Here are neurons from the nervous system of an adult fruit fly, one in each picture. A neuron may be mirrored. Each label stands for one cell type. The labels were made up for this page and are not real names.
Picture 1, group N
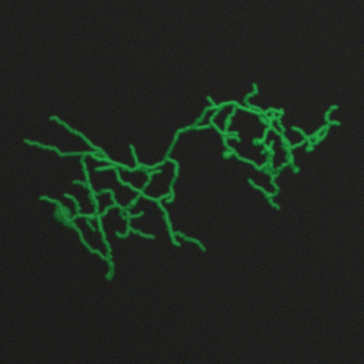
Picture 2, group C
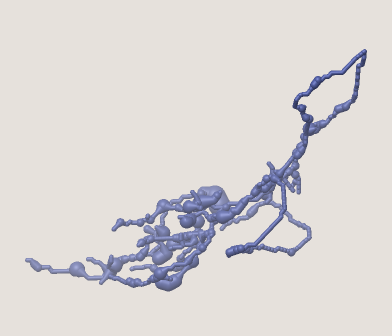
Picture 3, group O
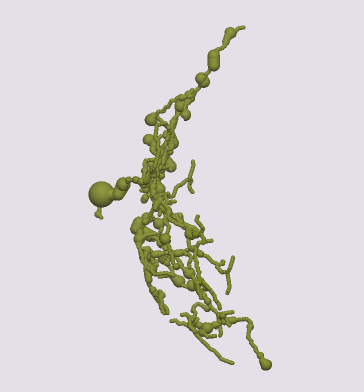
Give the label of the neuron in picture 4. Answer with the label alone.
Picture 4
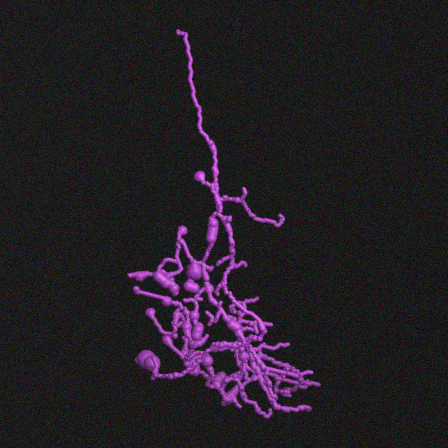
group O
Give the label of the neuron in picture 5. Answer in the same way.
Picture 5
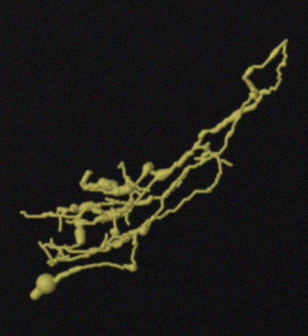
group C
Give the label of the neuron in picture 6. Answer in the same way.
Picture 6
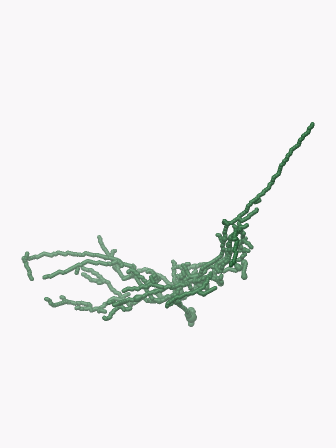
group O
